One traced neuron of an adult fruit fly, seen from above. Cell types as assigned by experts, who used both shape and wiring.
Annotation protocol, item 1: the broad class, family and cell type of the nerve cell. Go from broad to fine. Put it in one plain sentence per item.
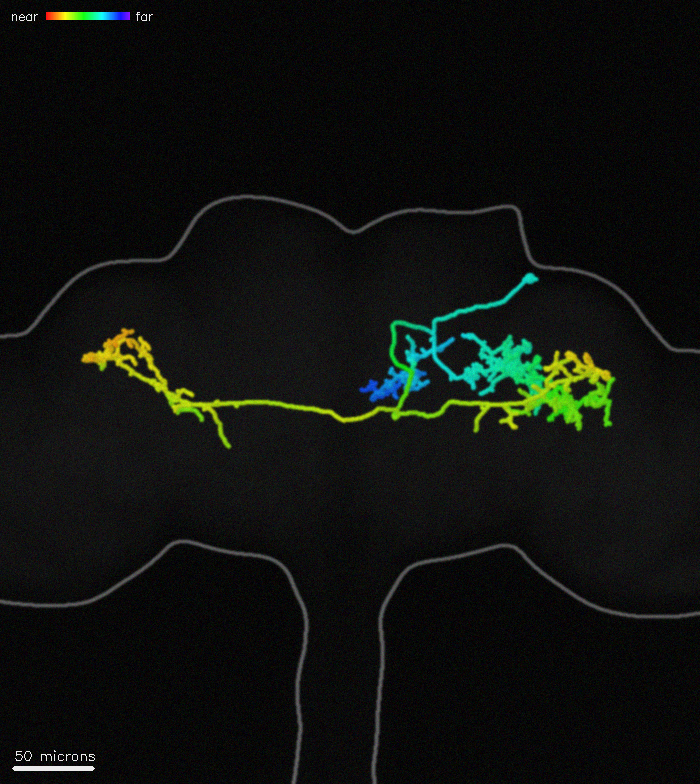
A central-brain intrinsic neuron of hemilineage ALl1_ventral, type SAD035.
